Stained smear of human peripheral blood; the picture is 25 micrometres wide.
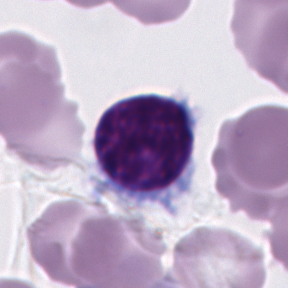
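Hairy cell, centre of a stained smear of human peripheral blood. The cytoplasm is a scant, pale blue rim around the nucleus, widest below it. Its edge is frayed into fine short projections.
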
